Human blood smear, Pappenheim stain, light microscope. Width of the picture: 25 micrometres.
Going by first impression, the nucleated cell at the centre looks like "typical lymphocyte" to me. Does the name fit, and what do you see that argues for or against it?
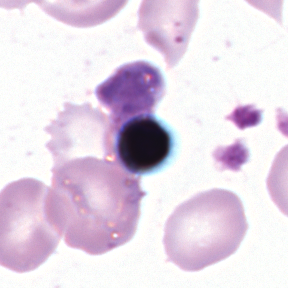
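Look first at the nucleus: its chromatin is evenly dense, almost black, with no pattern to be seen inside.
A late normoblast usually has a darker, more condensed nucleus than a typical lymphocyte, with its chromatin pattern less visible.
That is why typical lymphocyte is not the right name here; the cell is a normoblast. You won't find any nucleoli in it, though on its own that would not rule out a typical lymphocyte.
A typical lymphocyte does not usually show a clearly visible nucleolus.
Notice, too, that the cytoplasm shows no granules.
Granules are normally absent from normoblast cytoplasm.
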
